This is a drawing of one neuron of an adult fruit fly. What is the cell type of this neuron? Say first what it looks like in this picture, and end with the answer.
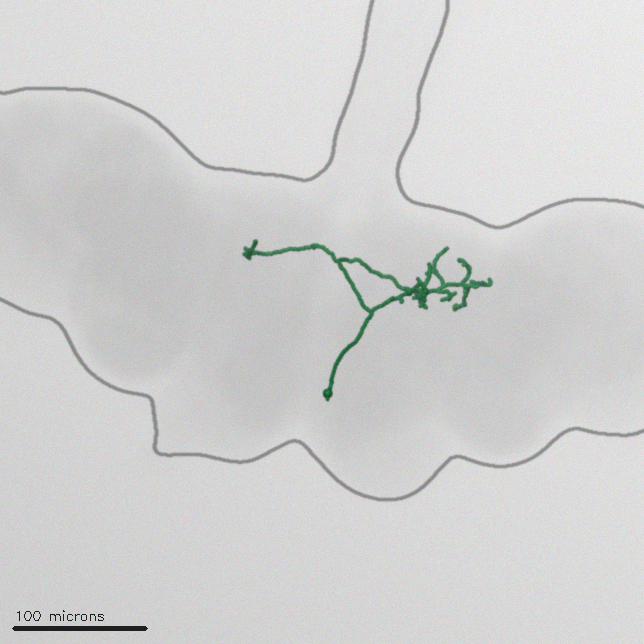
It is in the brain and does not reach the nerve cord. The cell body can be seen in the middle of the picture. From left to right in the picture it spans about 190 microns. Its broad class is central-brain intrinsic neuron. Its cell type is CB2074.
